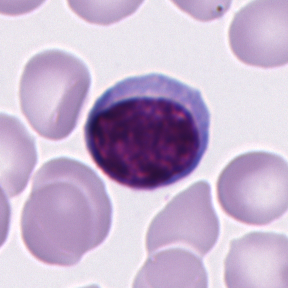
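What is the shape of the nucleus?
Round to oval, neither lobed nor indented.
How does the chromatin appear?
Dark purple and coarsely clumped.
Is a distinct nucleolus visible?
No.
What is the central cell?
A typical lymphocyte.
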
